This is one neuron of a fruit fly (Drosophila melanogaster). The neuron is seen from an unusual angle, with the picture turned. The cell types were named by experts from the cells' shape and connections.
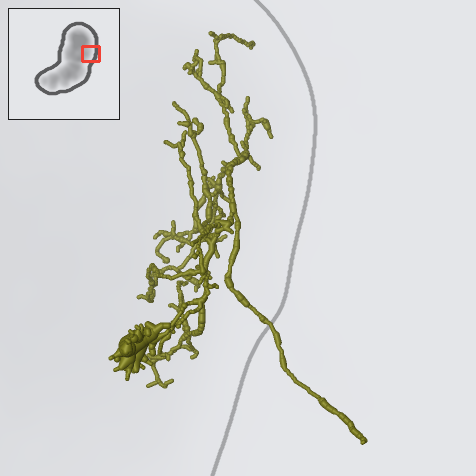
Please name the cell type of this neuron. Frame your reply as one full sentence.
This neuron is of the type MN7.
